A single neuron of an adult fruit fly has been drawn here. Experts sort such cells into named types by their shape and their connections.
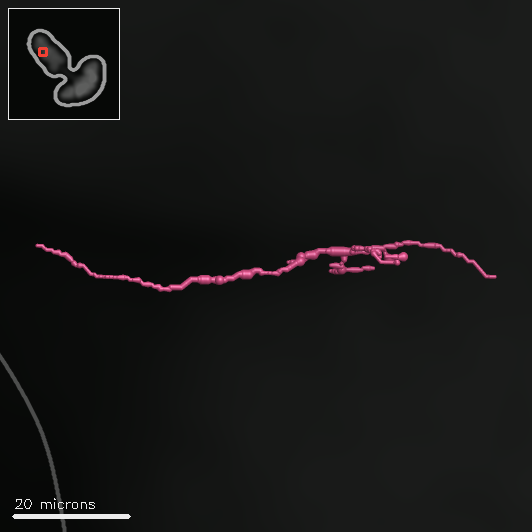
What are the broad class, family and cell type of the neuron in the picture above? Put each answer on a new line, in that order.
sensory neuron entering the nerve cord
class mechanosensory tactile
SNta37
